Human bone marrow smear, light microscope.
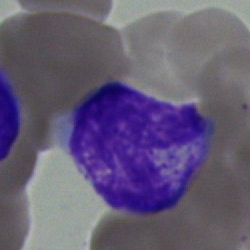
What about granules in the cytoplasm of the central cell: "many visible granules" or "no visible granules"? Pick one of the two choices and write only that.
No visible granules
